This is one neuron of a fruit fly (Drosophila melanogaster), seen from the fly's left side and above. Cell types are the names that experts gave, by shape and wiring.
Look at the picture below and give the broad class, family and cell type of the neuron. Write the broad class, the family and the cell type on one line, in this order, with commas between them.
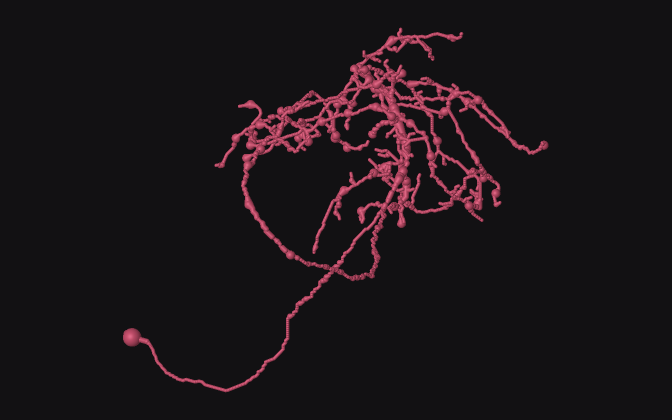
central-brain intrinsic neuron, hemilineage LHa1, LHAV6a1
